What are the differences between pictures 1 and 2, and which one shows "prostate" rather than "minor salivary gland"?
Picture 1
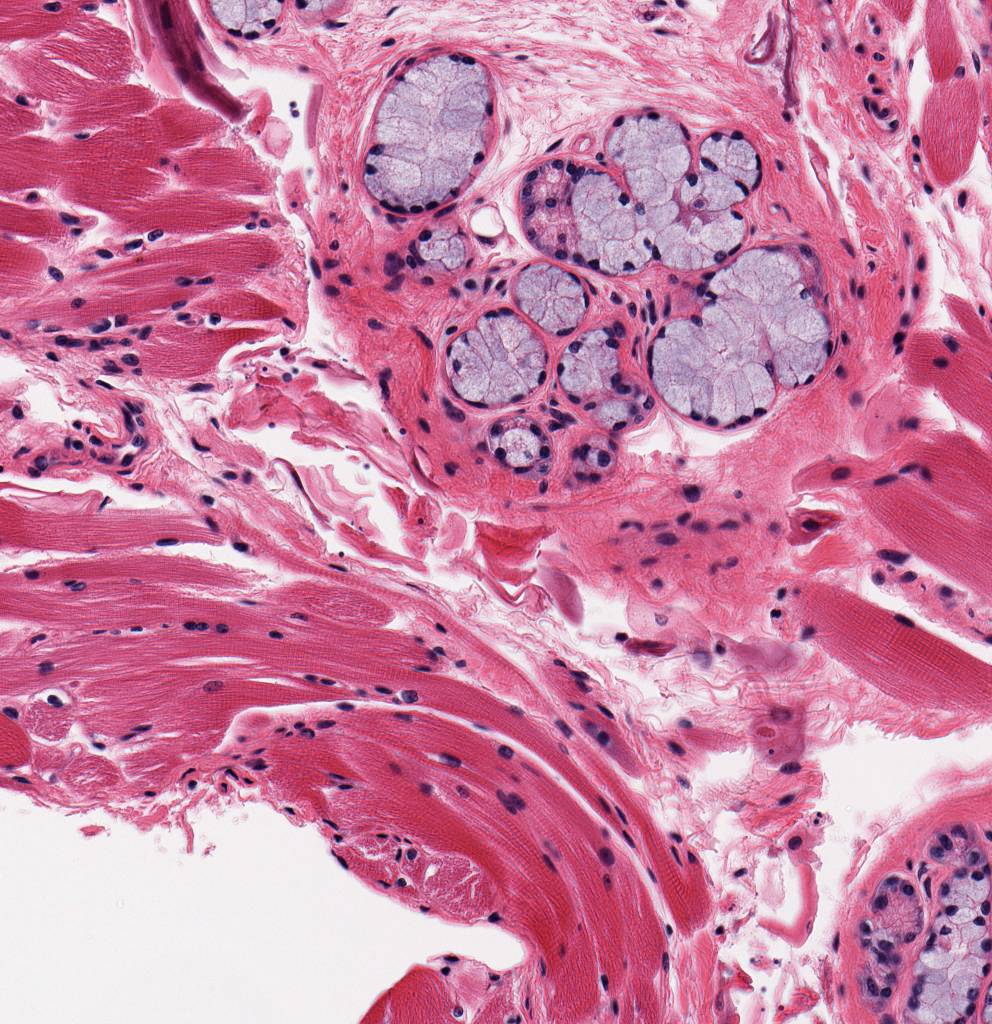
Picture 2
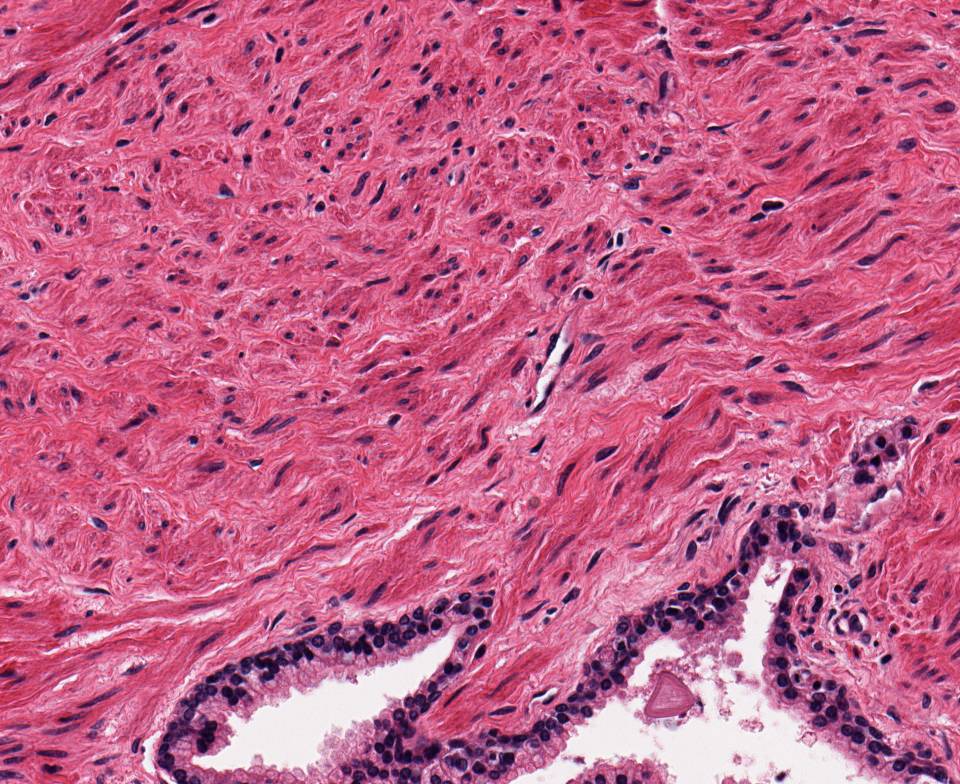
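Minor salivary gland is picture 1; prostate, picture 2. Notice the muscle in picture 1: the fibres are skeletal, with fine cross-striations along their length and nuclei at their edges, in bundles running different ways. In the prostate, the stroma is interlacing bundles of smooth muscle cells running several ways, with elongated, blunt-ended dark nuclei in abundant eosinophilic cytoplasm.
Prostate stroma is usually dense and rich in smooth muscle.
In the glands, picture 1's acinar nuclei are dark and flattened against the cell bases, while the prostate lining has crowded dark nuclei near its base and pale cytoplasm toward the lumen.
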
